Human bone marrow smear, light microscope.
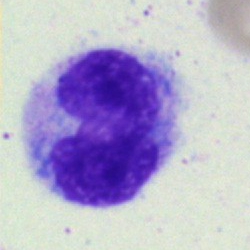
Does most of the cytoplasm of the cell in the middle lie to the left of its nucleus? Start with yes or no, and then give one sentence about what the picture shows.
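Yes. The cytoplasm forms a moderate rim that is widest on the left side of the cell.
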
